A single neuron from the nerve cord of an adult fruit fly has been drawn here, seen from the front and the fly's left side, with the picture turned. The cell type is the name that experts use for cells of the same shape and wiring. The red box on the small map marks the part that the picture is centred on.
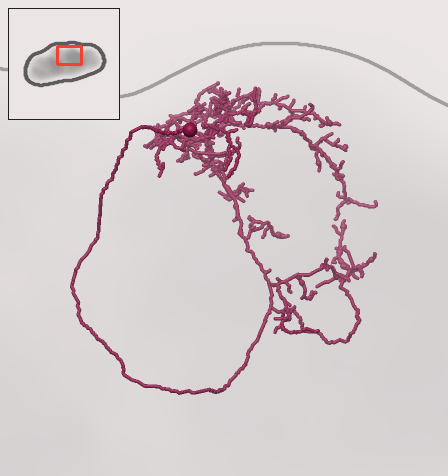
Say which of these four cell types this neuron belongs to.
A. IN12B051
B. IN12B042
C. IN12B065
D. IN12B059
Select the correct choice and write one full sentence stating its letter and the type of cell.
The cell type to which the neuron belongs is option D, IN12B059.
